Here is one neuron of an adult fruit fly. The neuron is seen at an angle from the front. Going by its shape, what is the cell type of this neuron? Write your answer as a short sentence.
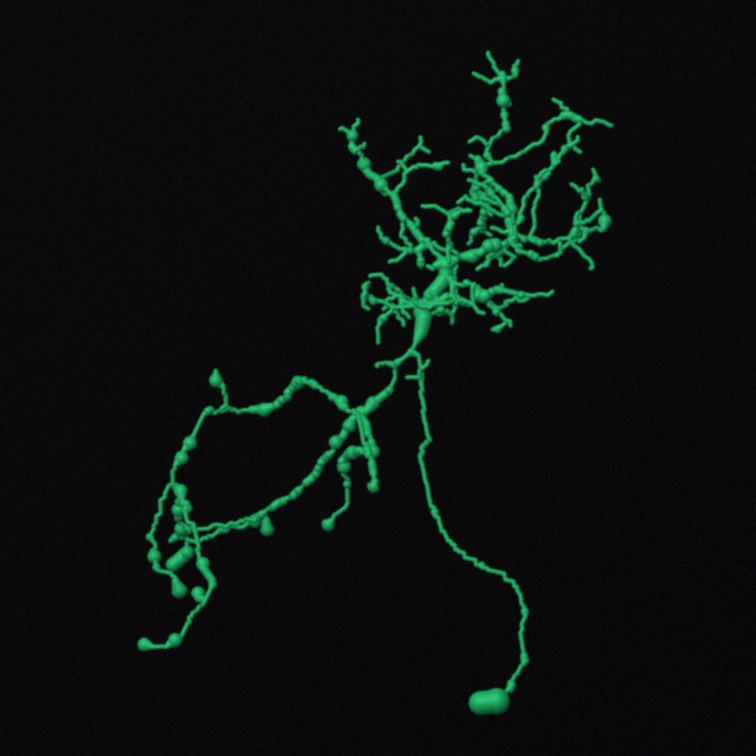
The cell type is LHAV2b1.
